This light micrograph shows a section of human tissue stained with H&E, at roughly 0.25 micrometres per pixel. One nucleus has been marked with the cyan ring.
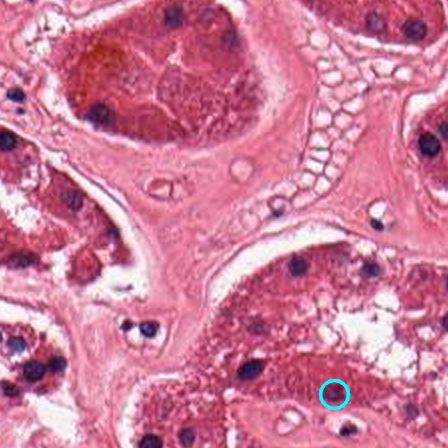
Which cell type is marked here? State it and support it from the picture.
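Proximal tubule cell. The nucleus is small and roundish, smaller and a little less intensely dark than the elongated nucleus just to its left. No clear cell border is visible; its cytoplasm merges with that of neighbouring cells in the same tubule wall. It sits in the wall of a tubule, with pale, frothy, bubbly material just above it toward the tubule interior.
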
